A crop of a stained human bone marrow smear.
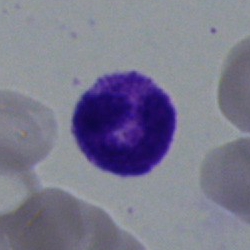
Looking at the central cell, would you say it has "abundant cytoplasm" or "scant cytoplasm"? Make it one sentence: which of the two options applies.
In this cell, the cytoplasm is scant.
